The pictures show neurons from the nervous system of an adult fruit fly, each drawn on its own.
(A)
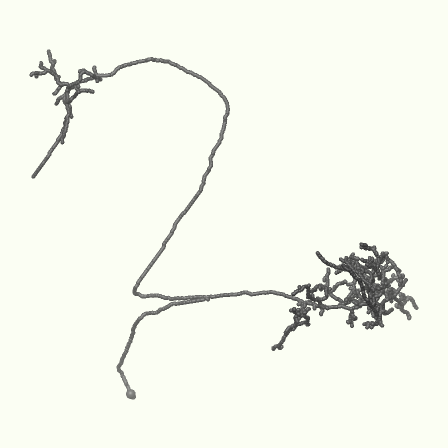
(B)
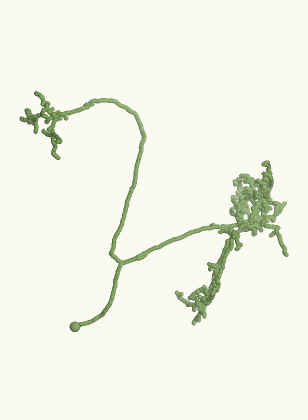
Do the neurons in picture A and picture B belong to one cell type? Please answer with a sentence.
They are of different cell types.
